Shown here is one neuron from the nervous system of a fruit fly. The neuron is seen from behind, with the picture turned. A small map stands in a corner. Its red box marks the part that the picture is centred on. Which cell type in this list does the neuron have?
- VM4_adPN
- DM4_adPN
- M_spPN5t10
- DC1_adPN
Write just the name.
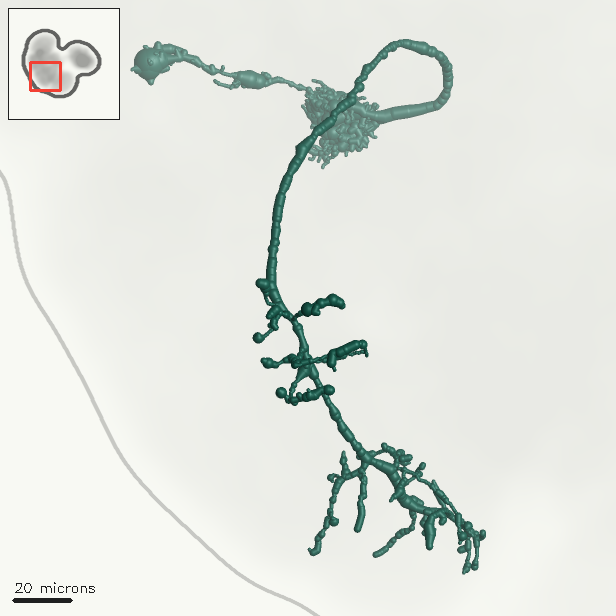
DC1_adPN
